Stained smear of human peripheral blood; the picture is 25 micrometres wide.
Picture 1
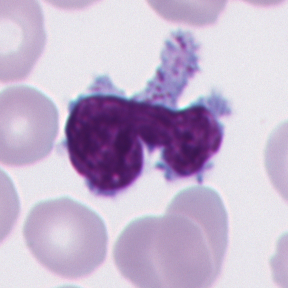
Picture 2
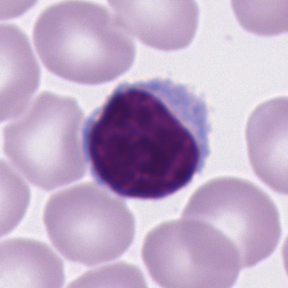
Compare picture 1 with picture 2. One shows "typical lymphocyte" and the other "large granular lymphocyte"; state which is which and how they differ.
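Picture 1 shows a large granular lymphocyte, and picture 2 a typical lymphocyte.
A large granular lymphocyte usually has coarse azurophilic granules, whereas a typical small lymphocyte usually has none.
In picture 1, a long projection rising from the top of the cell contains fine purplish granules. Picture 1 has a left nuclear lobe larger than the right one; the picture 2 nucleus is round to slightly oval, with no lobes or deep indentation. The cytoplasm in picture 1 is scant and pale lilac-blue. Picture 2's cytoplasm is widest at upper right, its outer edge frayed with fine short projections. The picture 2 cell is about 11 micrometres across, its nucleus about 10 by 9 micrometres, with dense, dark purple, coarsely clumped chromatin.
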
